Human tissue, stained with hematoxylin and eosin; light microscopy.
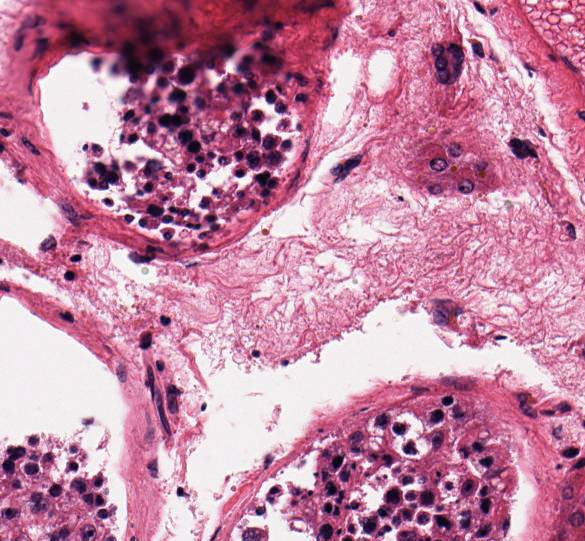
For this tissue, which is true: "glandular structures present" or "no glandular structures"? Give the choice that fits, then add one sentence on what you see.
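Glandular structures present. Parts of three rounded tubules lie at the upper left, lower right and lower left, separated by a broad band of stroma running through the centre.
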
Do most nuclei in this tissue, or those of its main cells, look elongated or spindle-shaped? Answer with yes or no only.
No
